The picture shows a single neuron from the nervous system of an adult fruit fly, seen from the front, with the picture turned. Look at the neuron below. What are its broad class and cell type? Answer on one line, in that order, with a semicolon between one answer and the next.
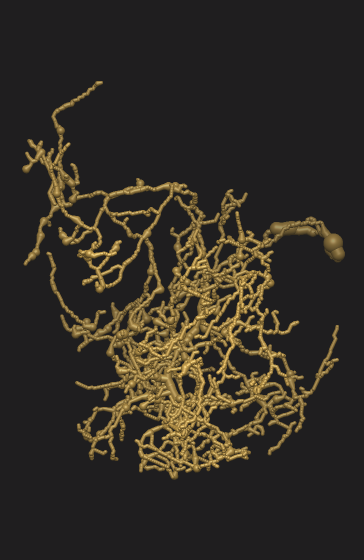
nerve-cord intrinsic neuron; INXXX320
